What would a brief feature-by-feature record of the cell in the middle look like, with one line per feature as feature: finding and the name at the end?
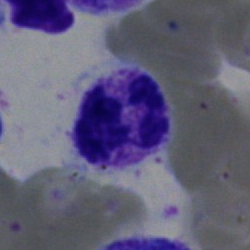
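Nucleus: fills almost the whole cell
Chromatin: dark purple, coarsely clumped
Nucleoli: none visible
Vacuoles: none seen
Name: segmented neutrophil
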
